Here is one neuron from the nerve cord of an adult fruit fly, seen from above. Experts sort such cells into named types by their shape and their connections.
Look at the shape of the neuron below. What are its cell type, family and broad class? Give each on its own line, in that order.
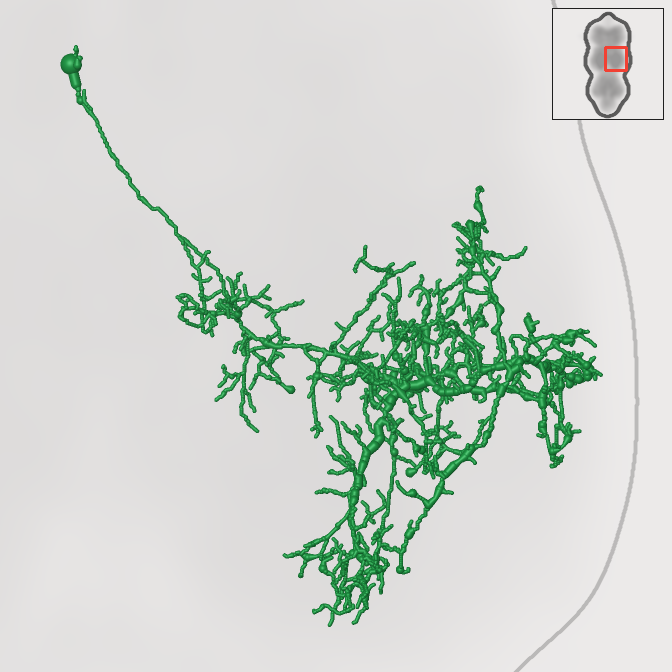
IN13B022
hemilineage 13B
nerve-cord intrinsic neuron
